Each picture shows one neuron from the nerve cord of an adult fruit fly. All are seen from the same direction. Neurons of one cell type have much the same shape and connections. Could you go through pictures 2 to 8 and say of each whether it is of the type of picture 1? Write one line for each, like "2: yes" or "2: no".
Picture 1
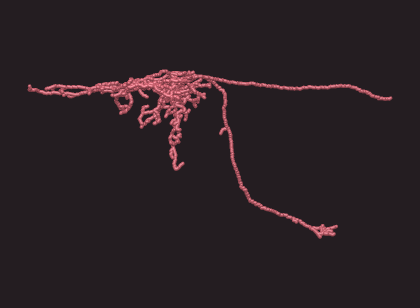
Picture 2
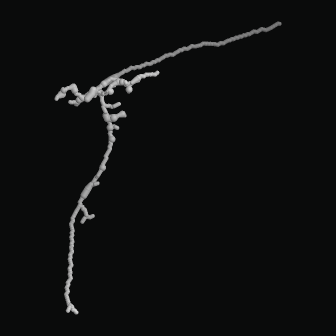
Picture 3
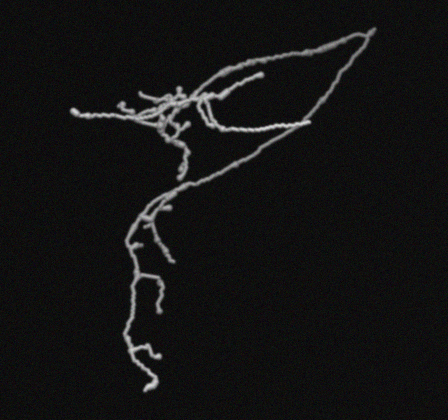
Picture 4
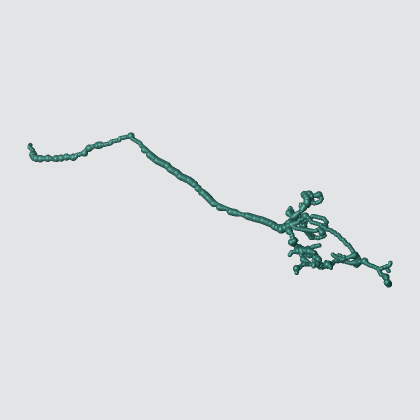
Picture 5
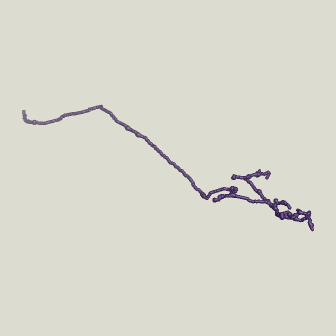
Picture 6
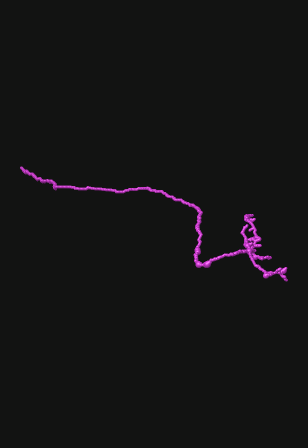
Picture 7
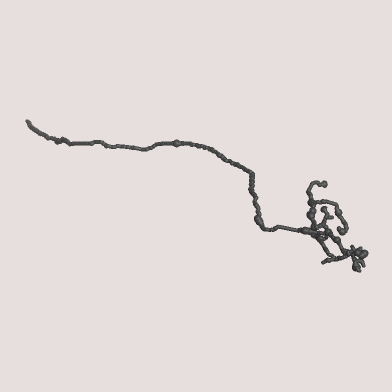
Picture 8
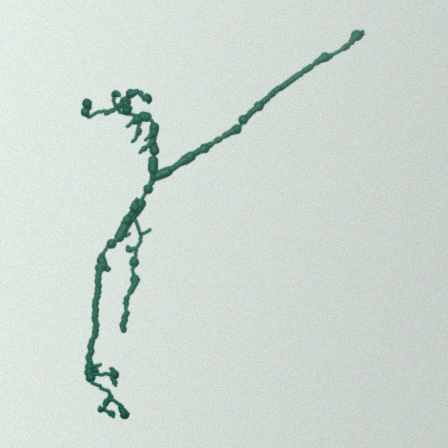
2: yes
3: yes
4: no
5: no
6: no
7: no
8: yes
